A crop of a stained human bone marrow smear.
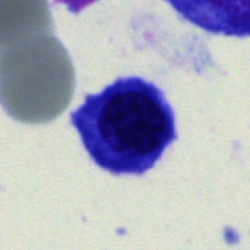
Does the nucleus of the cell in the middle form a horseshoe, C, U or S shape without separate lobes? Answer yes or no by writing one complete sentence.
No, the nucleus of this cell is round or oval, not drawn out into a band.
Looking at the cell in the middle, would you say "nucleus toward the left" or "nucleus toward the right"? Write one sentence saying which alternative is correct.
Most of its cytoplasm is found to the left of its nucleus.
